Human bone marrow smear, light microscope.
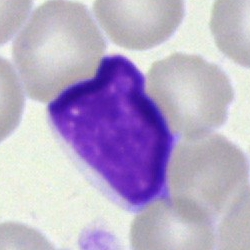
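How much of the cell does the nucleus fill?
Nearly the whole cell, leaving very little cytoplasm.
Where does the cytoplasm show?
Mainly as a thin pale lavender rim along the lower-left edge.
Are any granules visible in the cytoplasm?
None are visible.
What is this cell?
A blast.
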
